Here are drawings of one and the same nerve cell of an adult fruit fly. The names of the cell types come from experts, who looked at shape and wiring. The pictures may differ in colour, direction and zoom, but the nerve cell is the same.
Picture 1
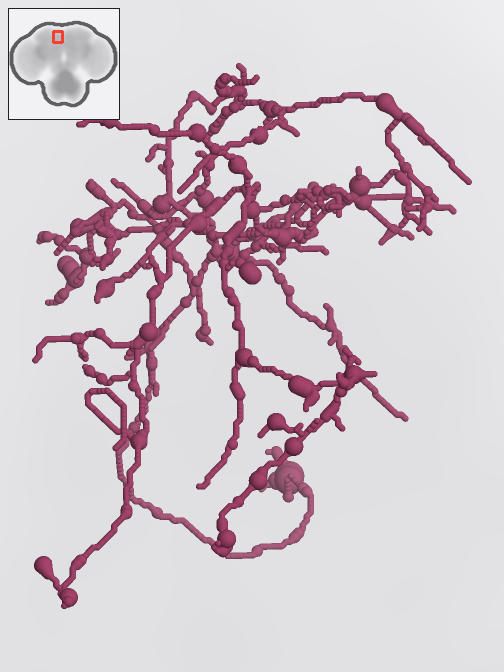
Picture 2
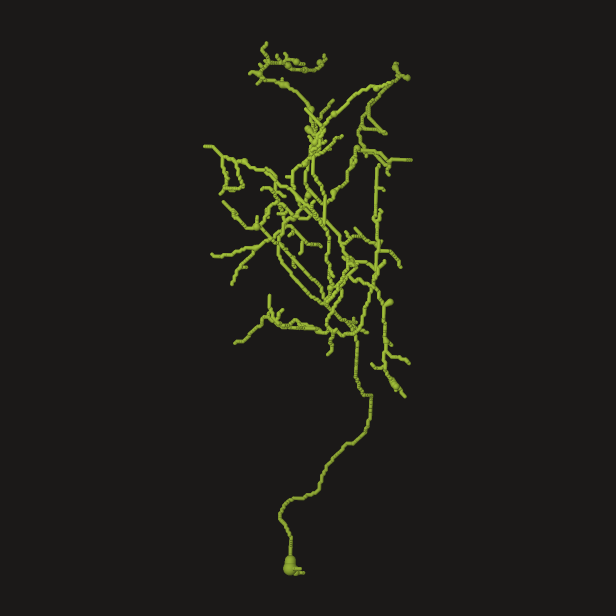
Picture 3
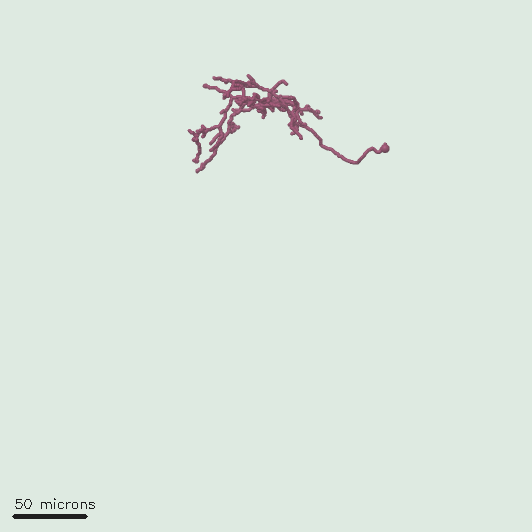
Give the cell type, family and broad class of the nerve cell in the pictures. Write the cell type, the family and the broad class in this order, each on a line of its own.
SMP409
hemilineage DM4_dorsal
central-brain intrinsic neuron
